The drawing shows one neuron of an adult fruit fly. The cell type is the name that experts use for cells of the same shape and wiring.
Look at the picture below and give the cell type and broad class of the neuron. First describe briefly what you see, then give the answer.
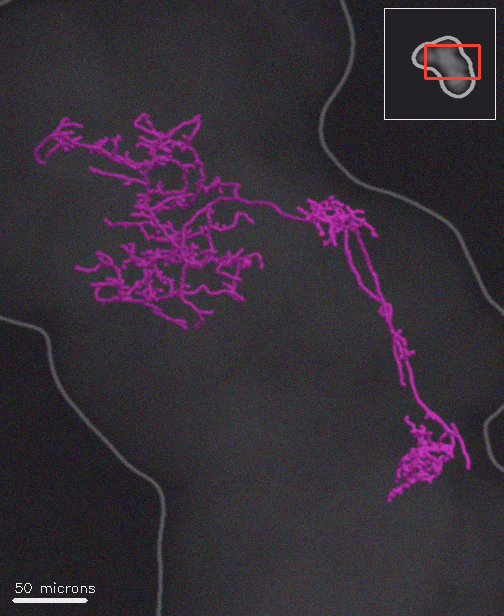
The cell body is in the middle of the picture. By the scale bar it is about 300 microns wide in this view. The picture shows dozens of branch ends. It is of cell type ANXXX108. It is an ascending neuron.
